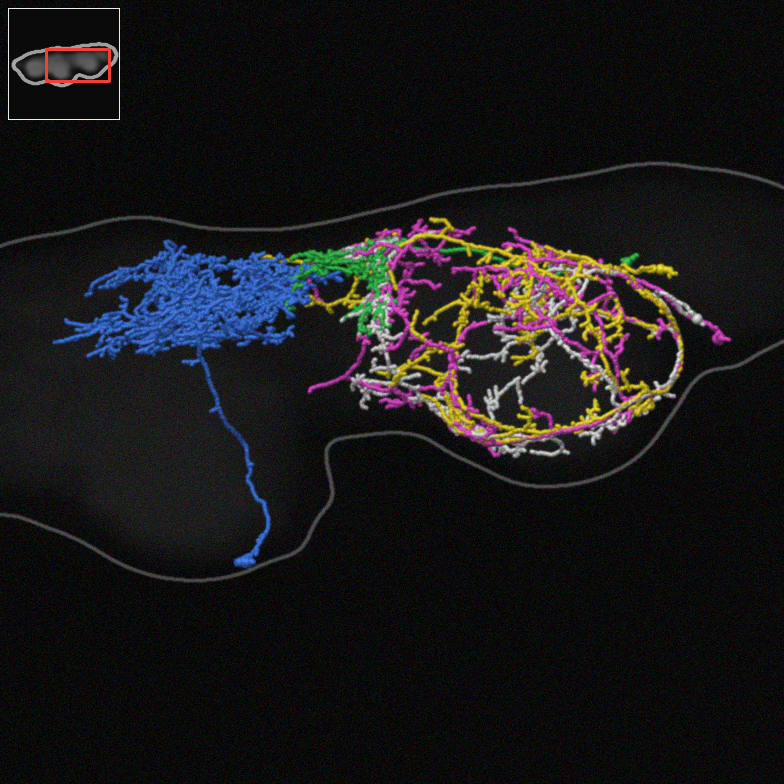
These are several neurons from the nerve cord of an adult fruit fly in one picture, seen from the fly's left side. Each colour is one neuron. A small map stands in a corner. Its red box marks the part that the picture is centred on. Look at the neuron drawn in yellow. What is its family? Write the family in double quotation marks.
"hemilineage 19A"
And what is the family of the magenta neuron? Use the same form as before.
"hemilineage 19A"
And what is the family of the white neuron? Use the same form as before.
"hemilineage 19A"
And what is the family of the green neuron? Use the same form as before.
"hemilineage 03B"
